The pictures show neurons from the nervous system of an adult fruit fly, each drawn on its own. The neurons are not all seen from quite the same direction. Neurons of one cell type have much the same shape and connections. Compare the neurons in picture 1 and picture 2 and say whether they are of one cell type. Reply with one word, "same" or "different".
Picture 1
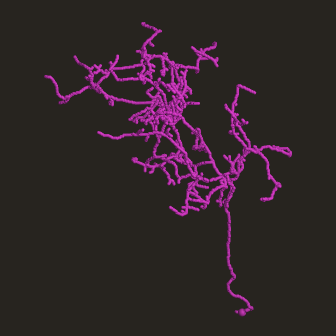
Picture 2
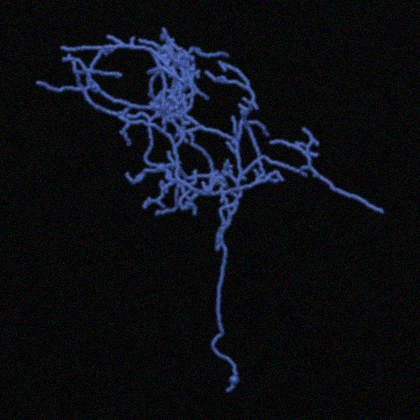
same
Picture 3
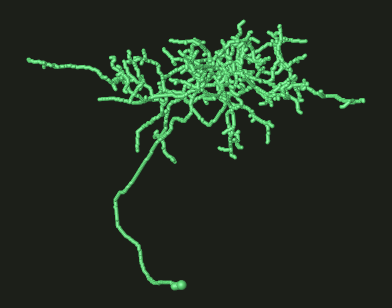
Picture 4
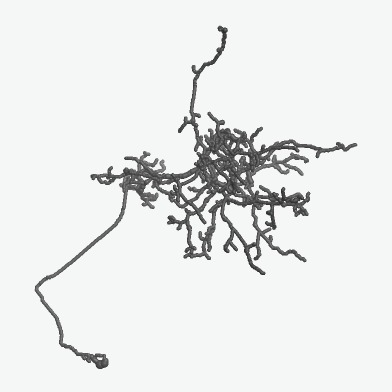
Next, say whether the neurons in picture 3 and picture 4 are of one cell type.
same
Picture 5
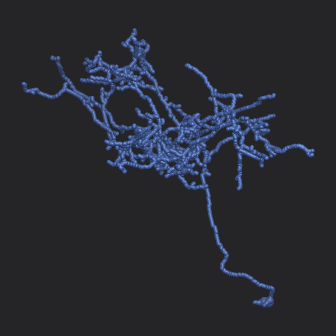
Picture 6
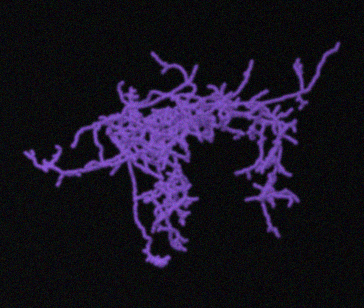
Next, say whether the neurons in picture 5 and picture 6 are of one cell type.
different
